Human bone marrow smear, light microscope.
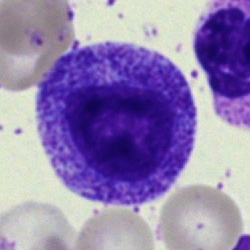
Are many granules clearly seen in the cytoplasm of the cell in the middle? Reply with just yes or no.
Yes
